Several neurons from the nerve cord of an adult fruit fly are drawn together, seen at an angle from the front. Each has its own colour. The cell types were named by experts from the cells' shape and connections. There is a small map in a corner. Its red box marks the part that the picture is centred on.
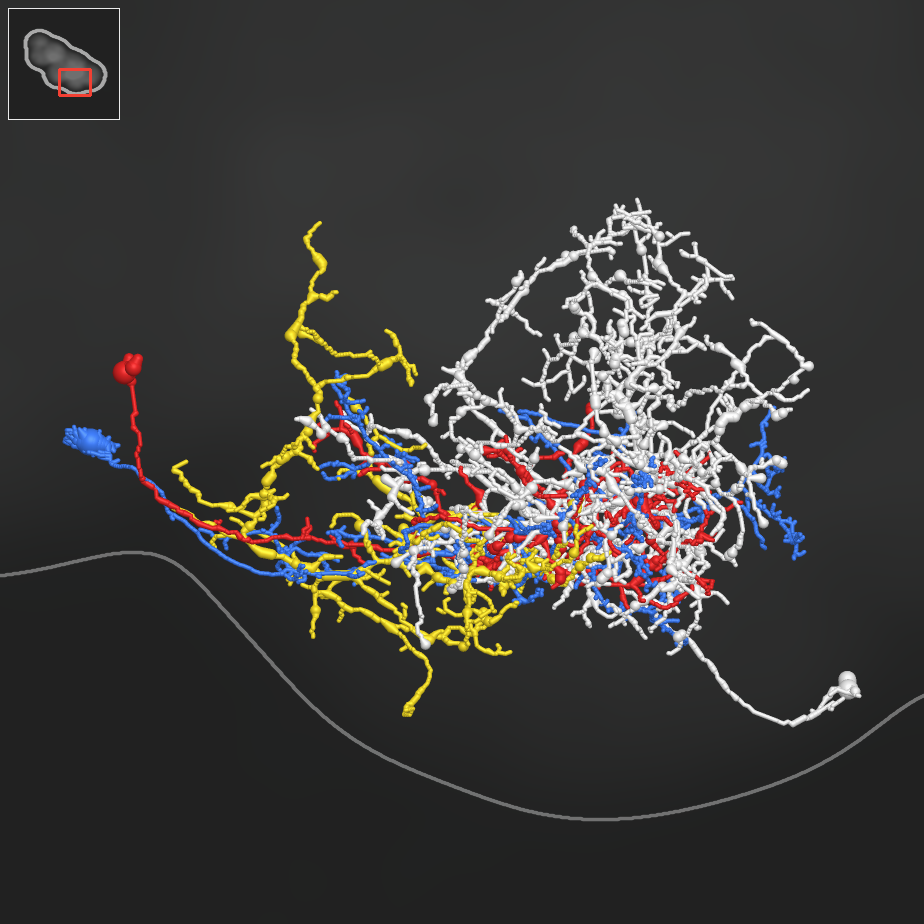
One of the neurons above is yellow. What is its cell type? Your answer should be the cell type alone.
IN20A.22A071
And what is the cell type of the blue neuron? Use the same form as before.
IN20A.22A056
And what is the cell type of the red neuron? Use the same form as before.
IN20A.22A052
